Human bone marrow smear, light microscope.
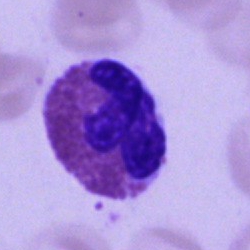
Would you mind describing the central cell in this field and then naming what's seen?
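The nucleus is positioned toward the right side of the cell. Its chromatin is dark purple and dense, and no nucleoli are visible within it. Granules pack the cytoplasm. The cell is an eosinophil.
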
